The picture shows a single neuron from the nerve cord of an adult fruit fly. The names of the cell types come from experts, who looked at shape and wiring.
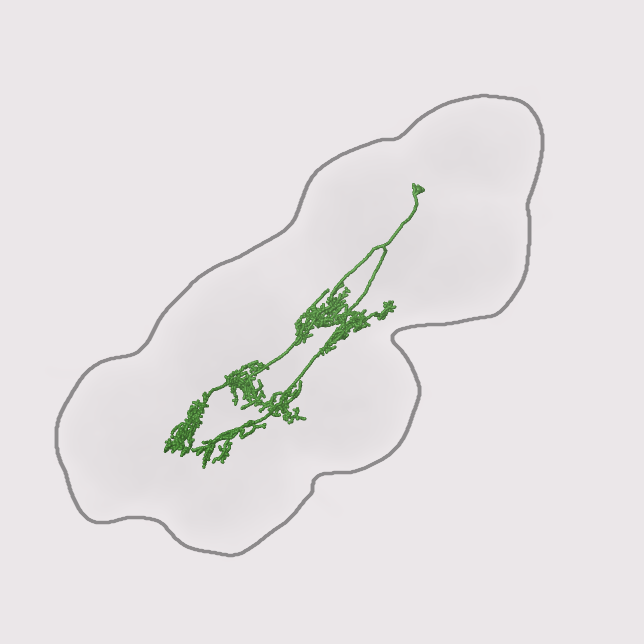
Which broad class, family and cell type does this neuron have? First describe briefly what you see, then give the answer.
In this view it is about as wide as it is tall. This is a nerve-cord intrinsic neuron. The family is hemilineage 00A. It is of cell type IN00A005.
